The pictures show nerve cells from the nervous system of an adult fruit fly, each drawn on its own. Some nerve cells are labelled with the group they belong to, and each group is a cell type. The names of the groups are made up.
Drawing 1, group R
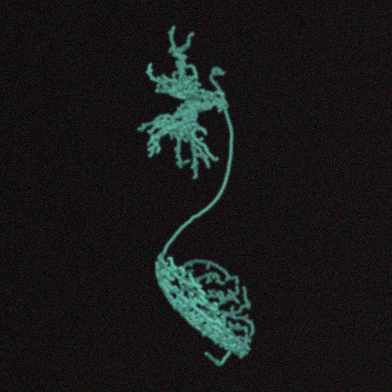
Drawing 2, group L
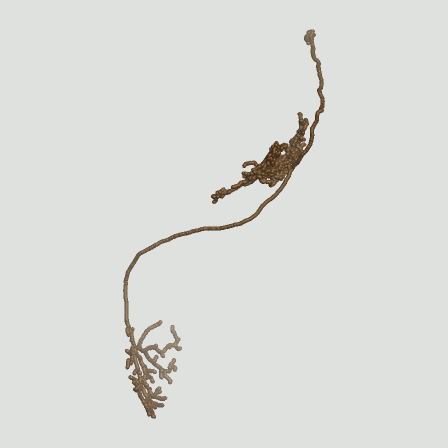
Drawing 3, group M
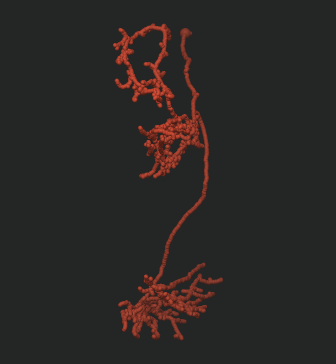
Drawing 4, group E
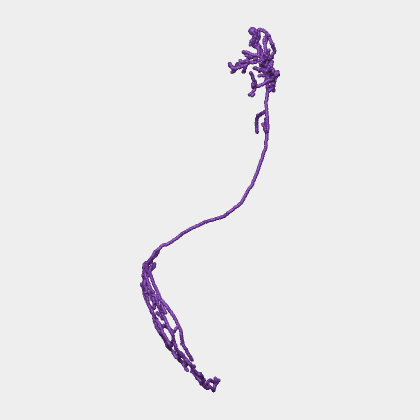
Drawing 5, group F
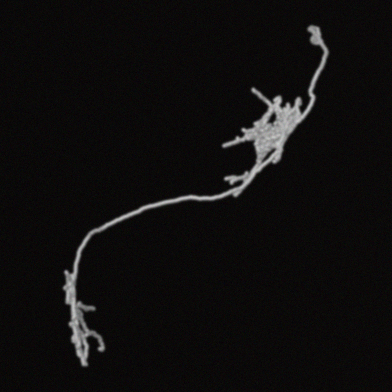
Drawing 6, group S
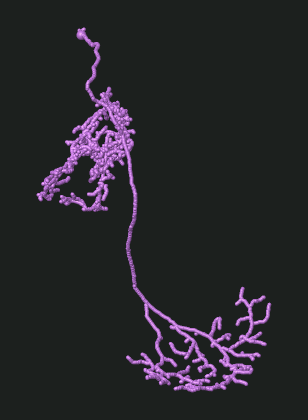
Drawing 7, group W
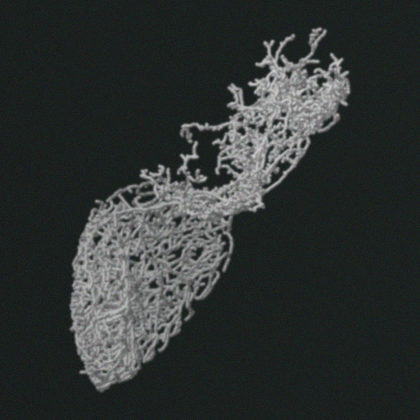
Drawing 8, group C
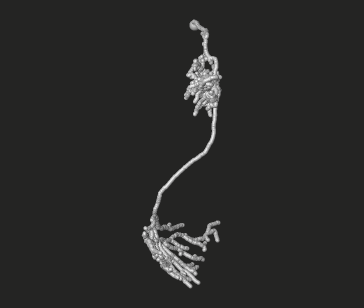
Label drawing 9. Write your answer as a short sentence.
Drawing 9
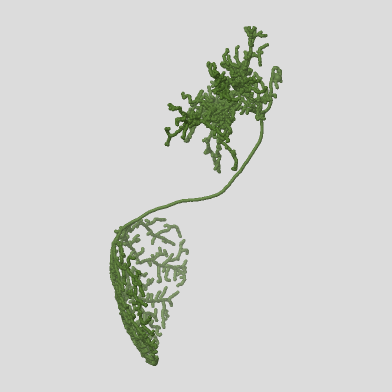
It belongs to group R.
